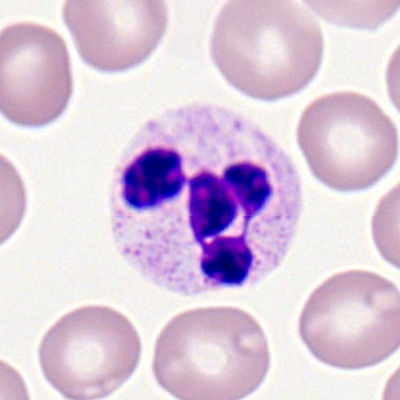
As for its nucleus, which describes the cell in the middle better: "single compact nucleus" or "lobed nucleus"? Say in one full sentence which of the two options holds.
Within the cell, the nucleus is split into distinct lobes.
